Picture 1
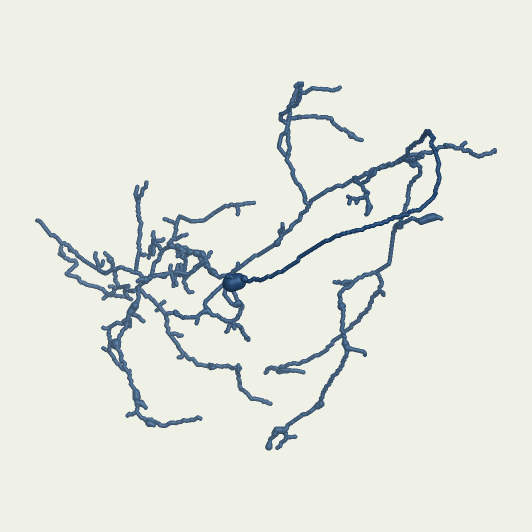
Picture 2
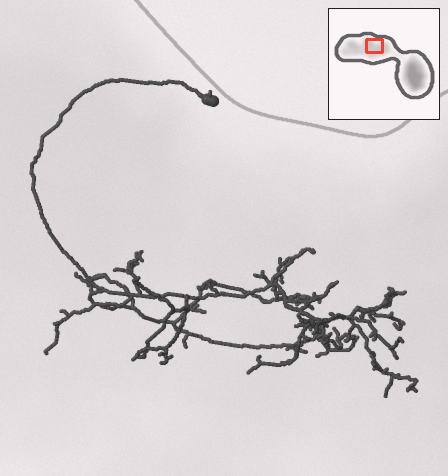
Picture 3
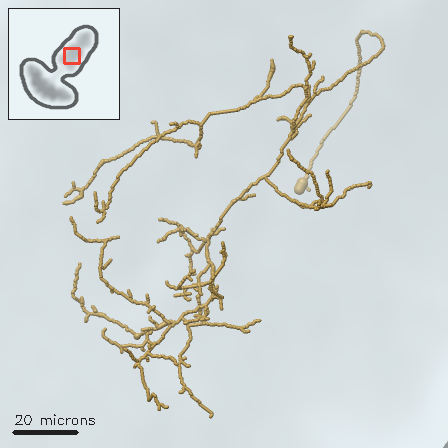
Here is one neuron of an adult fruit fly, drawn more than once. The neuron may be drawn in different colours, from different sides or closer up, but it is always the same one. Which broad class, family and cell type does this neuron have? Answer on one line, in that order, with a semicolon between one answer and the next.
nerve-cord intrinsic neuron; hemilineage 05B; IN05B089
